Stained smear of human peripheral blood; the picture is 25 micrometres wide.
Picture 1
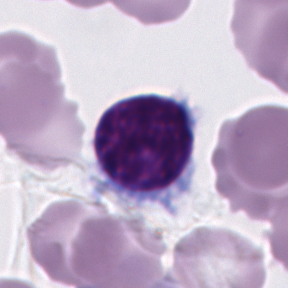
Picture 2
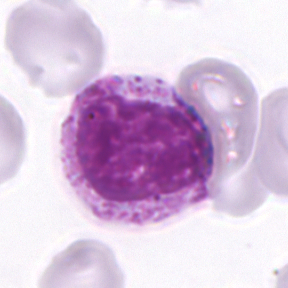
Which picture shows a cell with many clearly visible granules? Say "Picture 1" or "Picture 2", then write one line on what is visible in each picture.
Picture 2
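Picture 1: No granules are seen in the cytoplasm.
Picture 2: Many fine purple granules are scattered through the cytoplasm.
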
